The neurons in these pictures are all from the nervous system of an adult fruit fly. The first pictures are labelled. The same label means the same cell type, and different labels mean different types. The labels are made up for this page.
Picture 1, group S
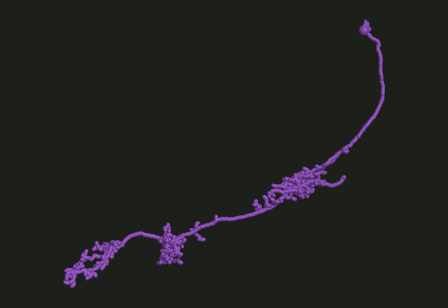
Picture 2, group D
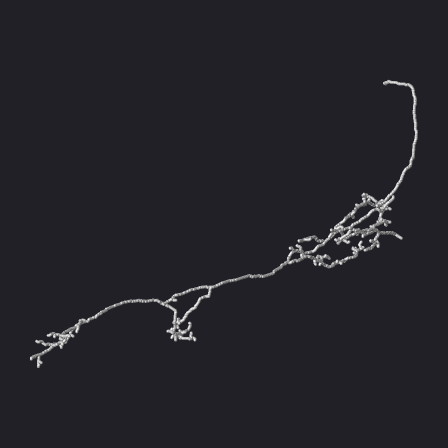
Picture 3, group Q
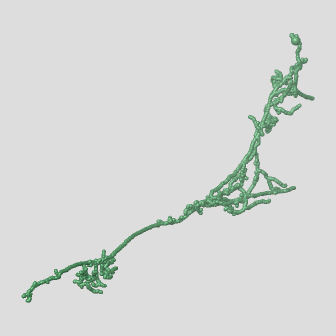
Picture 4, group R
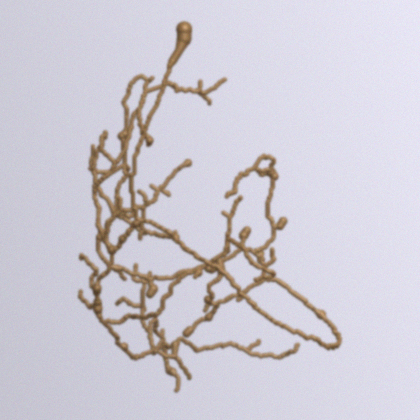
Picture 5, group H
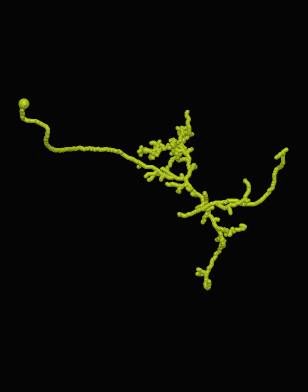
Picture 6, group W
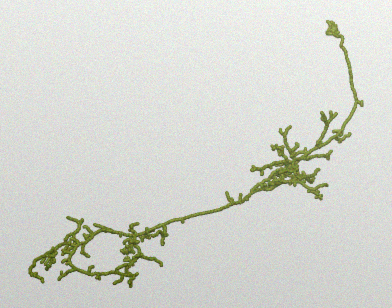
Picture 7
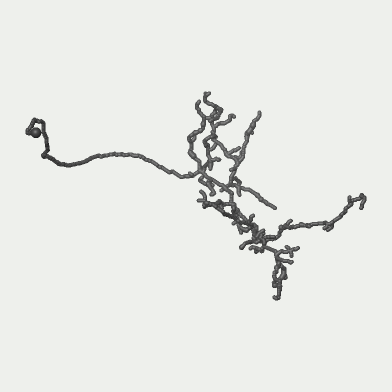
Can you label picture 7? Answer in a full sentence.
It belongs to group H.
